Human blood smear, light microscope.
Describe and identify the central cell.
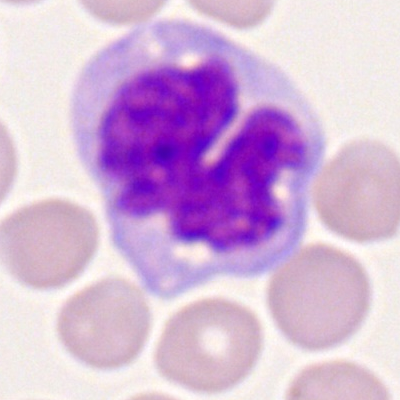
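Taking the nucleus first, it is folded, and a deep narrow cleft cuts into it from the upper right. Next, the chromatin is loose and lacy, with paler gaps between the strands. Then the cytoplasm, which is plentiful and pale grey-blue. Last, a few small clear vacuoles lie within that cytoplasm. The cell is a monocyte.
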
